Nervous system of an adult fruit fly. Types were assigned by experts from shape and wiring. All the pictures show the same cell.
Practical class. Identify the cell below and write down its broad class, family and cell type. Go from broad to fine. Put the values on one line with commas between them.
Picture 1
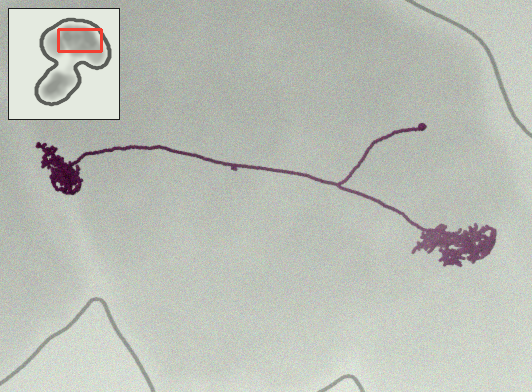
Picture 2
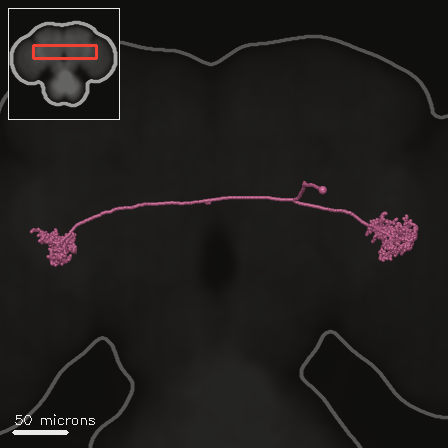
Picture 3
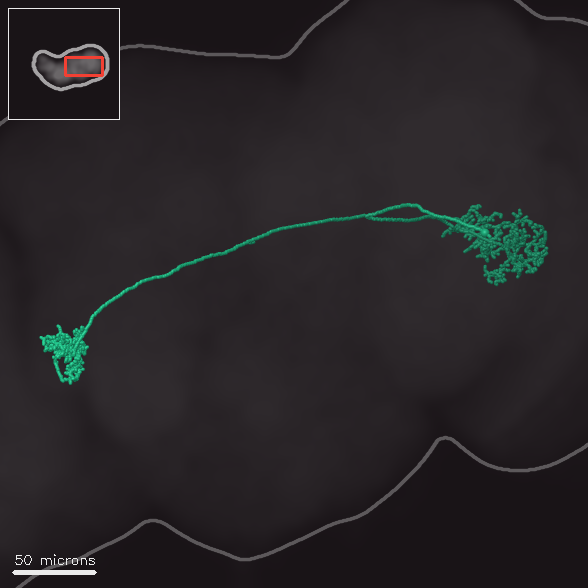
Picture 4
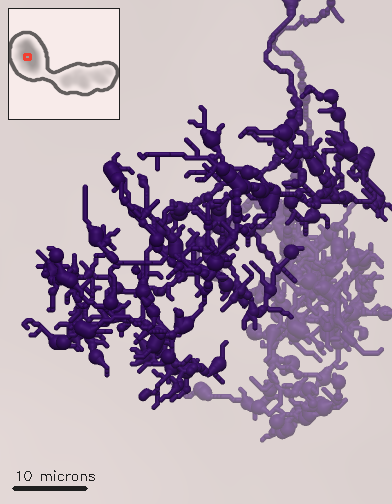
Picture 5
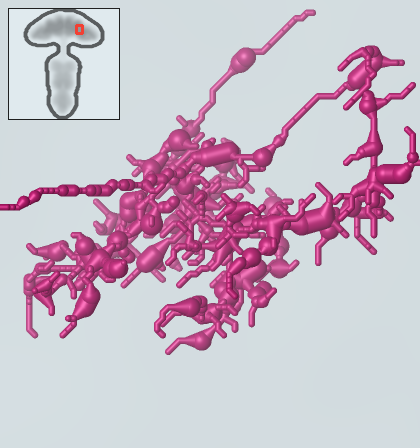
central-brain intrinsic neuron, hemilineage VLPa2, PVLP036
